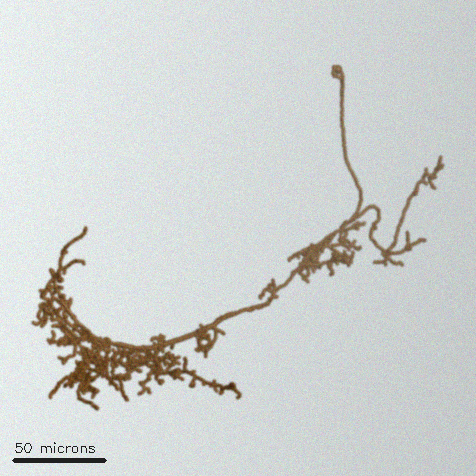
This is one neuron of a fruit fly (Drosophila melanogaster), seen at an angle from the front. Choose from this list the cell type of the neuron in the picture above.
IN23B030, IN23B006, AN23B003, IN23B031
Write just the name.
IN23B006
